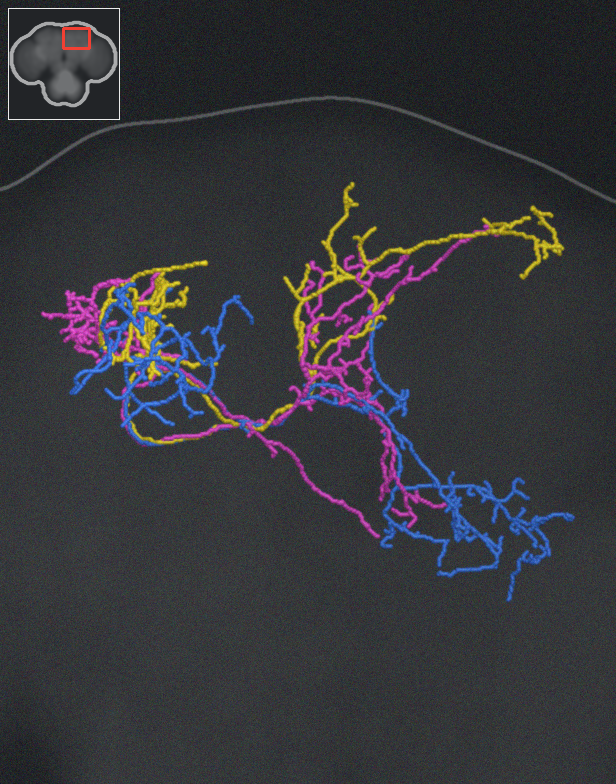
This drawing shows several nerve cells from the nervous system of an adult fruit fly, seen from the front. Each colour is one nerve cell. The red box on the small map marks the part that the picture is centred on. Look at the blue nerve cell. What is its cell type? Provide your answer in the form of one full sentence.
The neuron is categorized under cell type SMP326.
